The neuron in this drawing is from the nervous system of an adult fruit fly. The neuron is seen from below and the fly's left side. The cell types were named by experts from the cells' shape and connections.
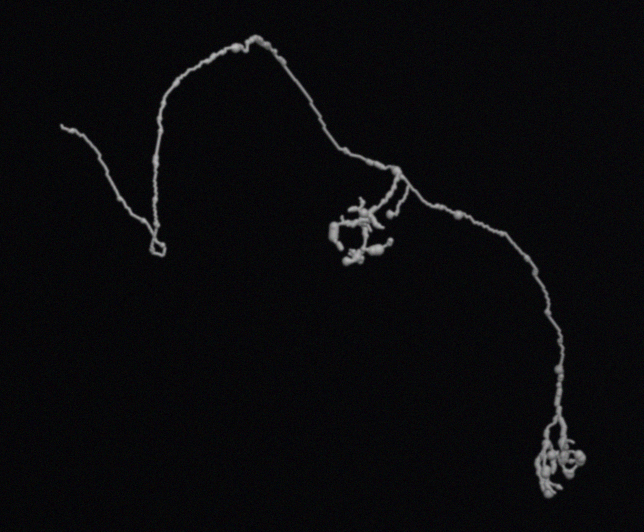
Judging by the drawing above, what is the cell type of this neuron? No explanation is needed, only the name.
ORN_DC4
